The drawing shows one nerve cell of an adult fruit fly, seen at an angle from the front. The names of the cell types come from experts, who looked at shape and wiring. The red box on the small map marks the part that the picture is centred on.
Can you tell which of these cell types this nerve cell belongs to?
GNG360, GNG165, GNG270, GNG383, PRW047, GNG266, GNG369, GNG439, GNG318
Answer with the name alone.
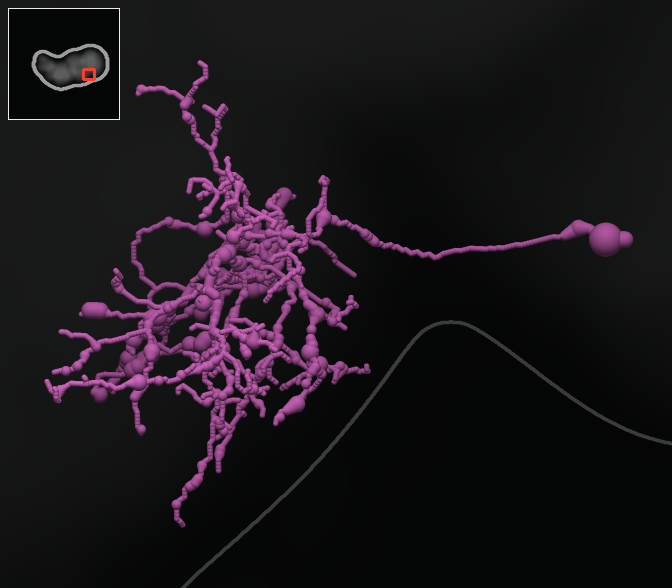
GNG360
